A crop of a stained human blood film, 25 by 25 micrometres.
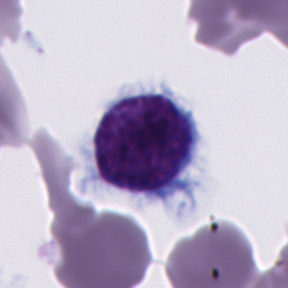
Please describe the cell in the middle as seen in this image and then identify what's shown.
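Going round the edge, I see fine hair-like projections fringing the cell on every side. Inside, the nucleus fills most of the cell and leaves only a narrow rim of pale blue cytoplasm. Its chromatin stains dark purple right through. This is a hairy cell.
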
